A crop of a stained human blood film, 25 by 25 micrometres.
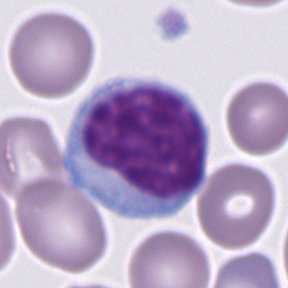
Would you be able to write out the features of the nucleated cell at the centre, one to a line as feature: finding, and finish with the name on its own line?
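Outline: roughly round, slightly uneven edge on the left side
Nucleus: single smooth mass, no lobes
Chromatin: coarse and clumped, dark purple patches between paler areas
Cytoplasm: no granules visible
Name: typical lymphocyte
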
